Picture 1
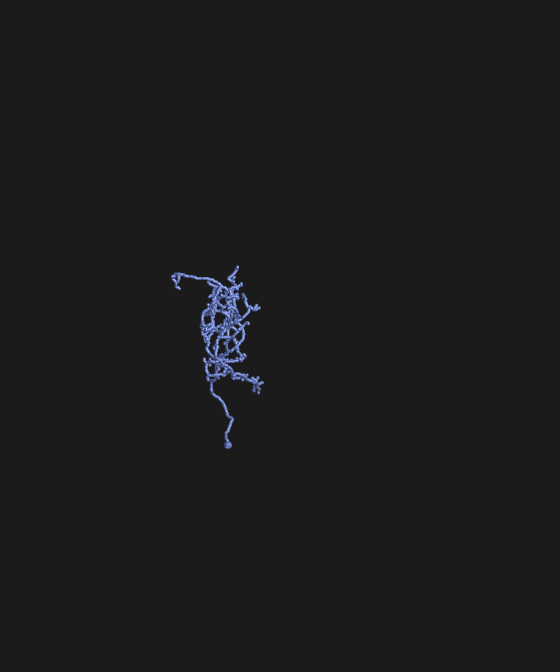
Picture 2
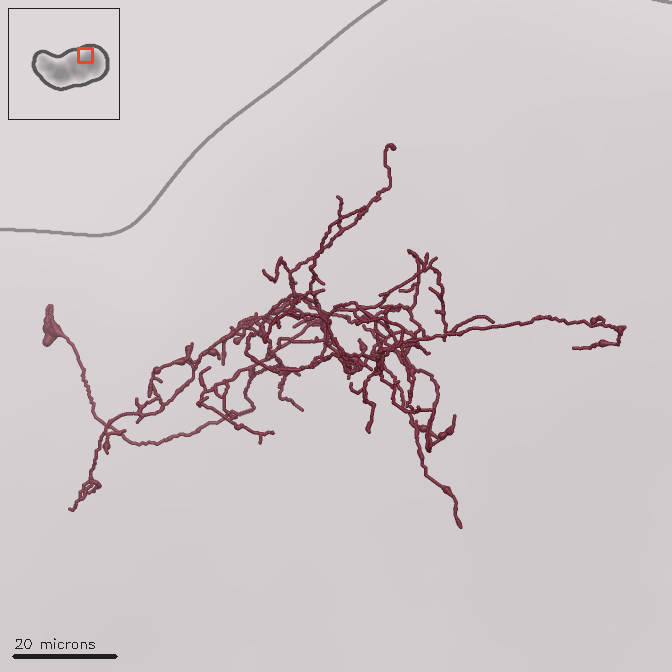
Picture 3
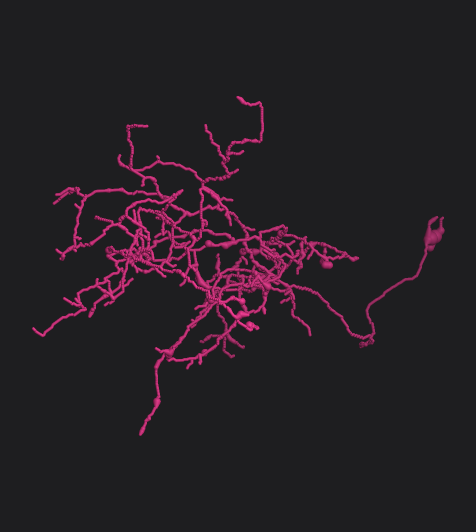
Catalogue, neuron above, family: hemilineage DM4_dorsal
